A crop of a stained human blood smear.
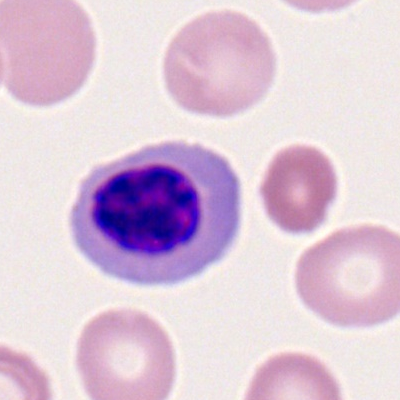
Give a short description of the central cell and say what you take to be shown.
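You'll notice the chromatin here is dark purple and coarsely clumped, with no nucleoli showing. The nucleus sits toward the left, so there's a wider band of cytoplasm on the right, and that cytoplasm has no visible granules. It's an erythroblast.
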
